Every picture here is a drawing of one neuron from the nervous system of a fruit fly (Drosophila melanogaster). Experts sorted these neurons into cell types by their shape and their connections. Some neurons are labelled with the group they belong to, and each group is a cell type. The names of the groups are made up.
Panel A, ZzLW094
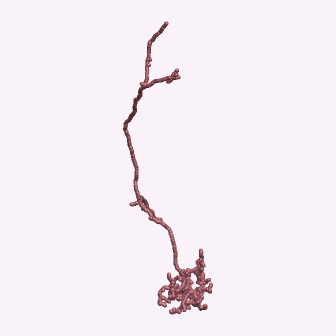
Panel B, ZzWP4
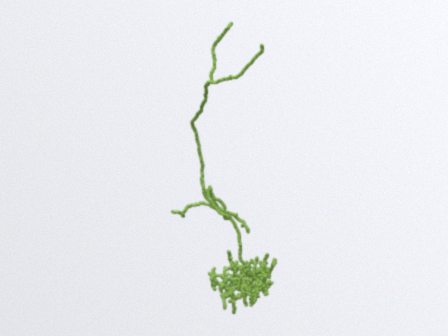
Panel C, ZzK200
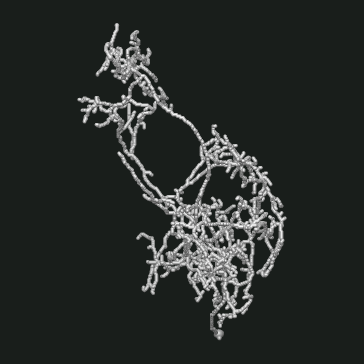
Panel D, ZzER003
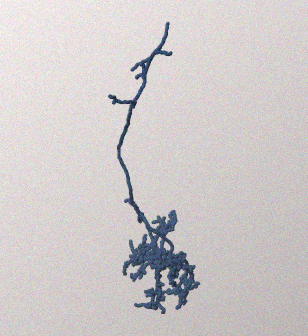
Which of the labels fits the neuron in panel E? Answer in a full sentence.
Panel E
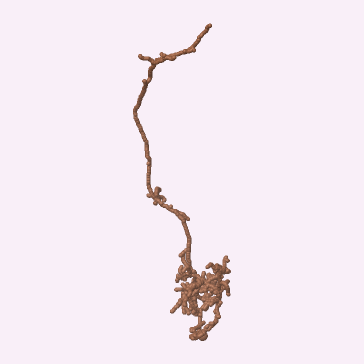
It belongs to ZzLW094.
